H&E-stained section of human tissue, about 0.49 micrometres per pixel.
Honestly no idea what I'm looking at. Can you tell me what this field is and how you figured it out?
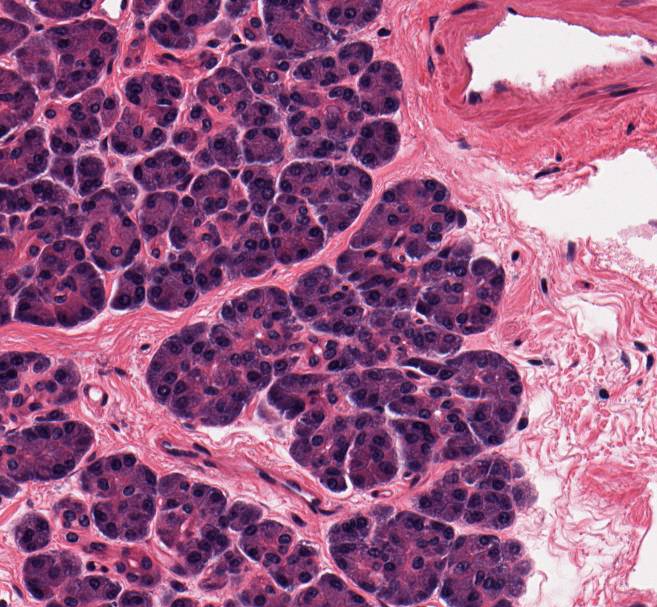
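We're in exocrine pancreas here. See how lobules of closely packed acini fill the left and centre, divided by thin pink fibrous septa, with looser connective tissue along the right edge. The acinar nuclei are round and sit toward the base of the cells.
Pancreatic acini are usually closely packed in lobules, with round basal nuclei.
No pale, foamy mucous cells lie among the acini.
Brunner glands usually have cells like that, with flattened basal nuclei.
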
